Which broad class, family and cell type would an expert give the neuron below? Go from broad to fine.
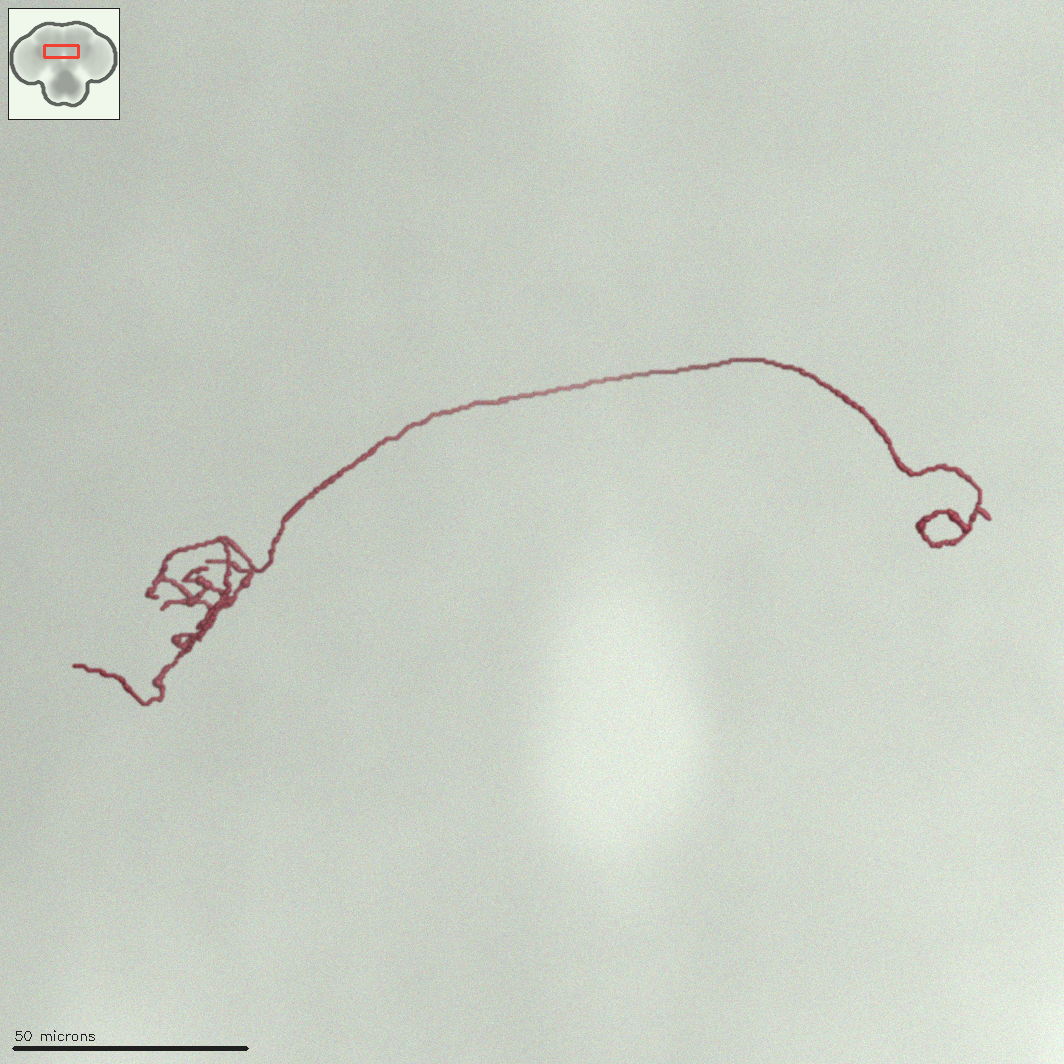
sensory neuron entering the brain; class olfactory; ORN_VA1d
